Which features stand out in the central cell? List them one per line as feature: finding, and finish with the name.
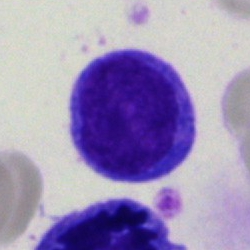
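Chromatin: finely textured, evenly stained dark purple
Cytoplasm: a thin rim, widest at the lower right
Granules: none visible in the cytoplasm
Vacuoles: none visible there either
Name: lymphocyte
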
